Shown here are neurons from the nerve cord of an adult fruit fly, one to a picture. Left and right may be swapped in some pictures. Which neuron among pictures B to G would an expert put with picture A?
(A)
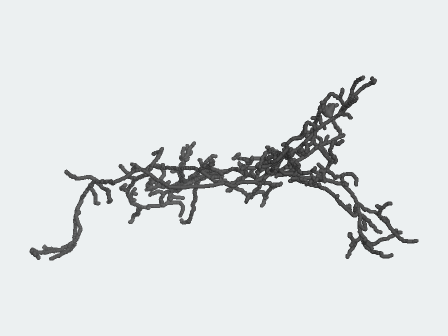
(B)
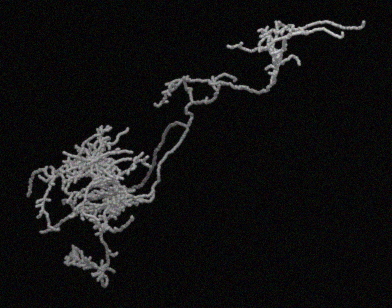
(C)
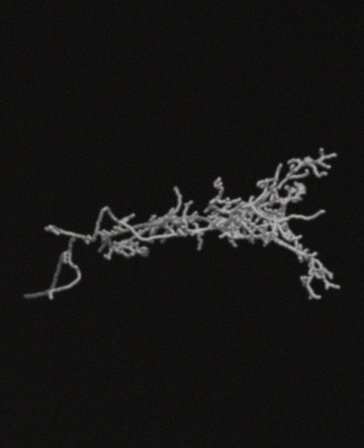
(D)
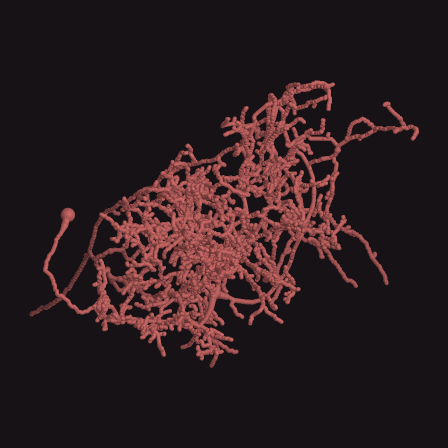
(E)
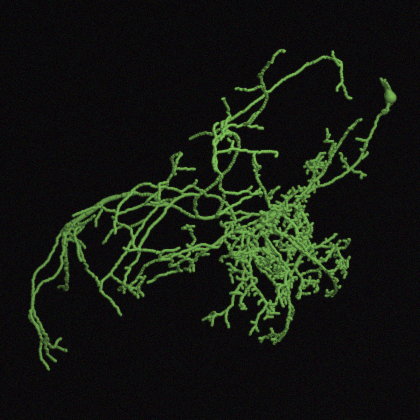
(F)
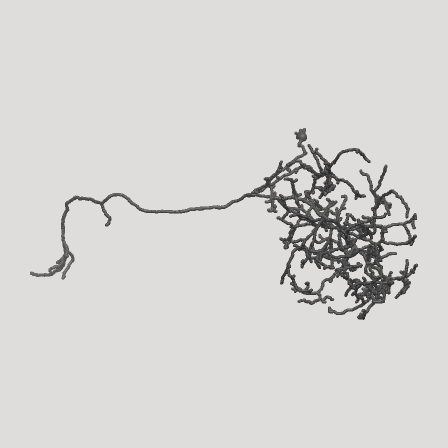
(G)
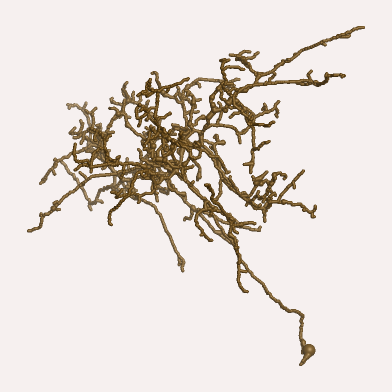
Picture C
